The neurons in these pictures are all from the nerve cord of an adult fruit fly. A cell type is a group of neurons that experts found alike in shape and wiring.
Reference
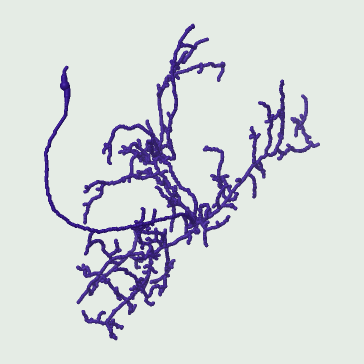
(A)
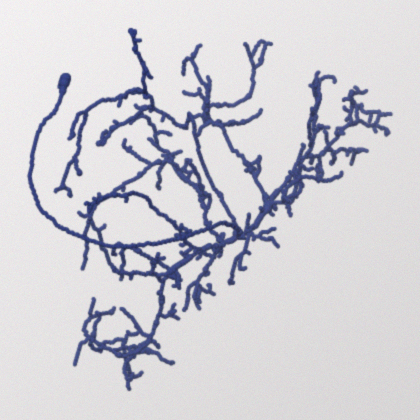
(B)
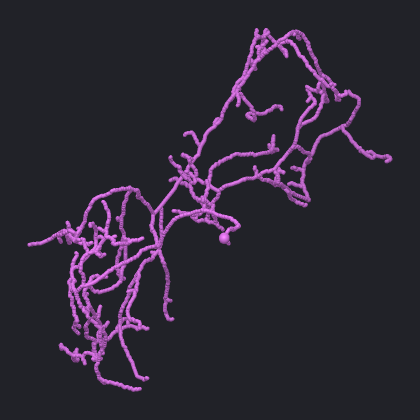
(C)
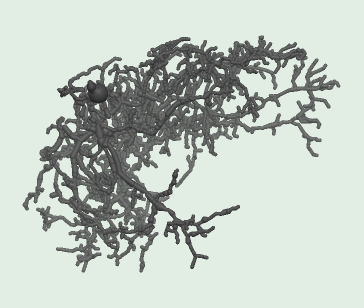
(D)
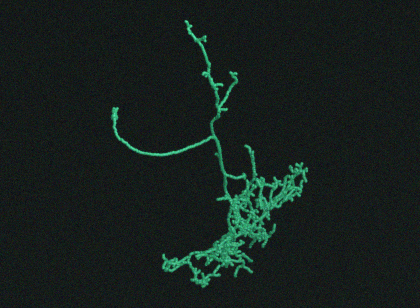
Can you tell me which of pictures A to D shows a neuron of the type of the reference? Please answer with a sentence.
The neuron in picture A is of the same cell type.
